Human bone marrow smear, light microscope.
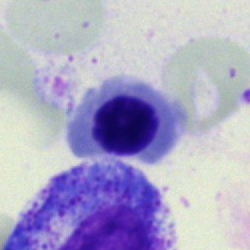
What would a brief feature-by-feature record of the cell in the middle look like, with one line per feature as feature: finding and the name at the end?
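Margin: irregular, slightly wavy, not a smooth circle
Chromatin: dense, dark purple
Nucleolus: none seen
Cytoplasm: pale lavender-blue
Identity: erythroblast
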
